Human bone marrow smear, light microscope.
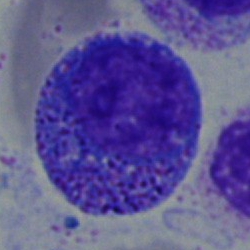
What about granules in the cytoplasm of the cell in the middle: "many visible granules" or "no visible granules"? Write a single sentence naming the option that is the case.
There are many visible granules in its cytoplasm.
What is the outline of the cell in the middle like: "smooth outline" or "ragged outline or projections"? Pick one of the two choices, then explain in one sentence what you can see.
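Smooth outline. The cell has a round, smooth outline.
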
